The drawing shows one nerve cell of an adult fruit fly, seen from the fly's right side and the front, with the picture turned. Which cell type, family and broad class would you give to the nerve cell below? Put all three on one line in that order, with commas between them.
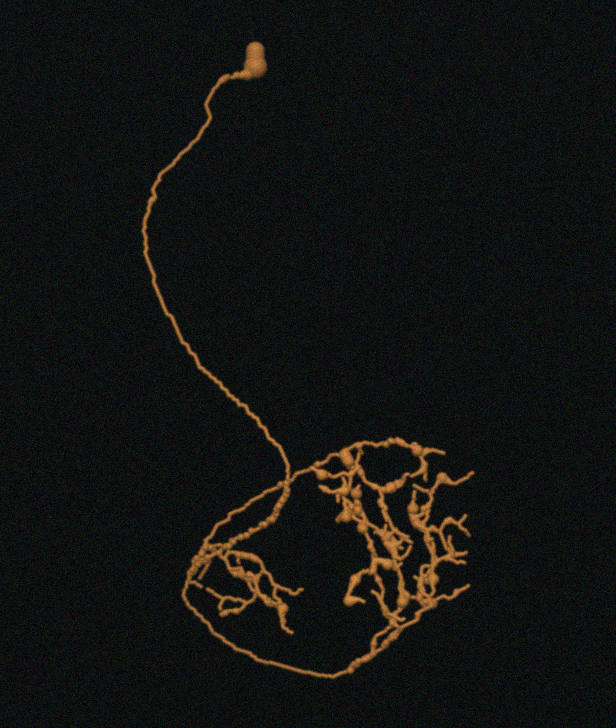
vDeltaG, class CX, central-brain intrinsic neuron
